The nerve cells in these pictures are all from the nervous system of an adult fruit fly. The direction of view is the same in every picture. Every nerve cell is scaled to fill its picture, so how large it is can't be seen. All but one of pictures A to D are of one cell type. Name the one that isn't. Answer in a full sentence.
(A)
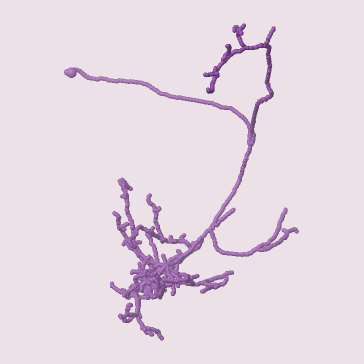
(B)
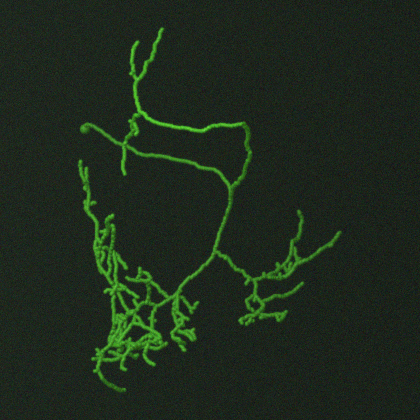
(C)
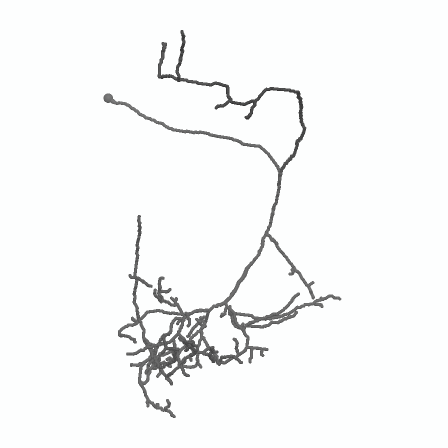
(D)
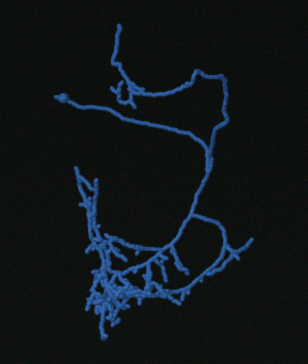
The nerve cell in picture B is of another cell type than the rest.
